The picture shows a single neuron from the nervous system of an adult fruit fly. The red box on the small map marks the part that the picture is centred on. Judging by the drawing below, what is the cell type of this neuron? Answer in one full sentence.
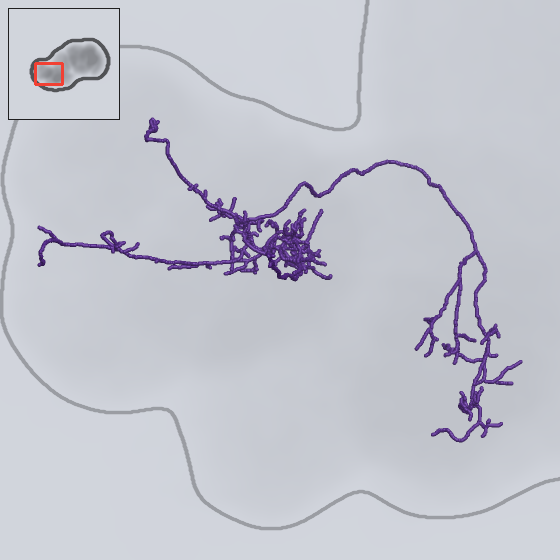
It is as IN18B036 that this neuron is typed.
